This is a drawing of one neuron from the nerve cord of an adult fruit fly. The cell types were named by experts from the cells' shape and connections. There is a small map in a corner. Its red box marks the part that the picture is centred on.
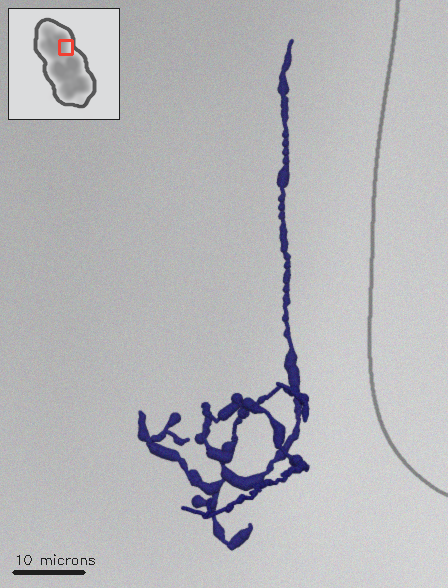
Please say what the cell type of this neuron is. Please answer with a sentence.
The cell type is SNta03.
